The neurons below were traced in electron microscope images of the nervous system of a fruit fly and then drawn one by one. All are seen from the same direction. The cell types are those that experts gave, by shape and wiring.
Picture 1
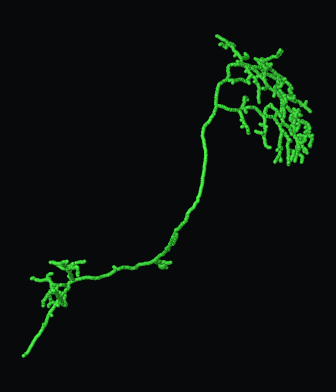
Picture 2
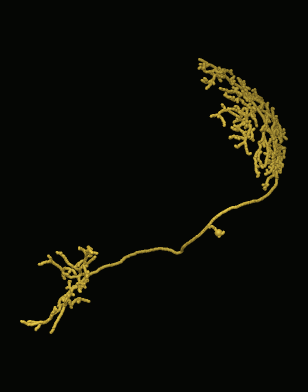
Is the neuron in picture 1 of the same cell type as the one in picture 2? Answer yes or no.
no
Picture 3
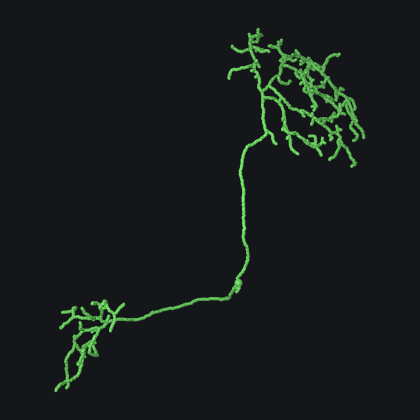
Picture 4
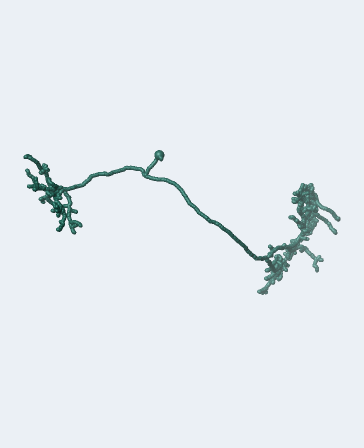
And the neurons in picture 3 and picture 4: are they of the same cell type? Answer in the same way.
yes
